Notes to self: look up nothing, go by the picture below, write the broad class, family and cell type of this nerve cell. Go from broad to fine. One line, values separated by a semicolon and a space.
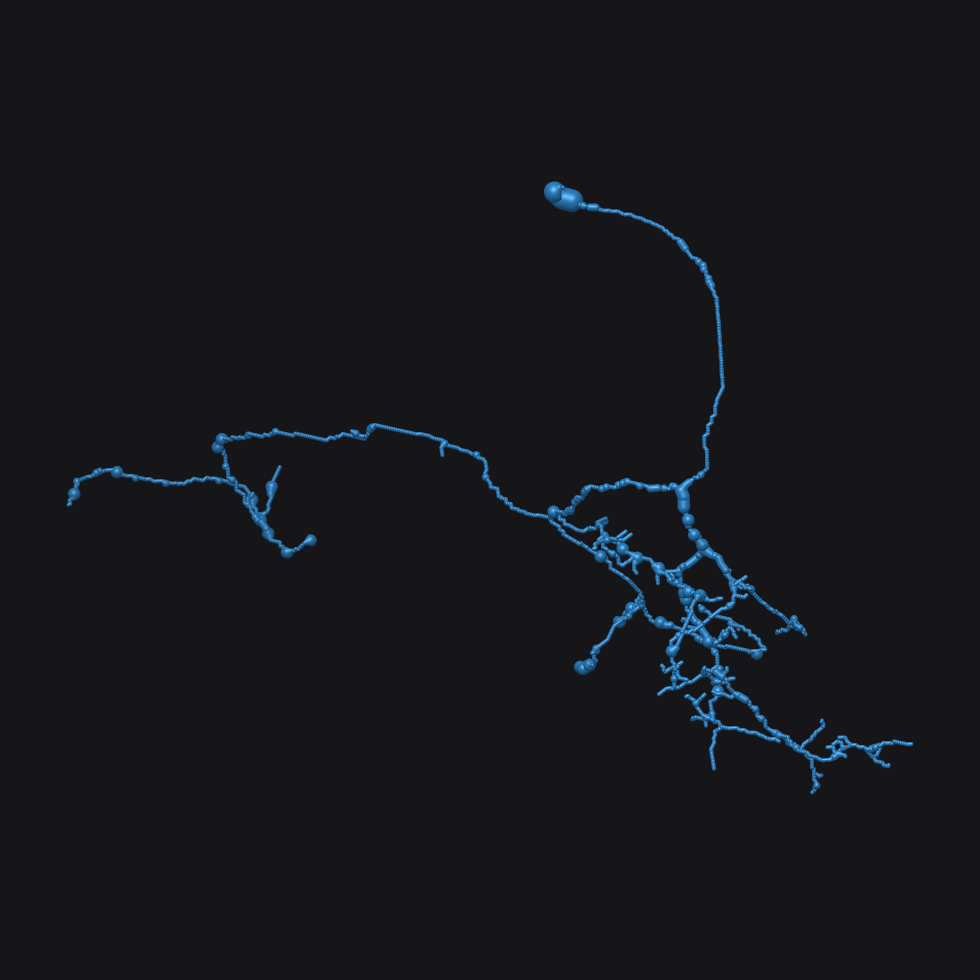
central-brain intrinsic neuron; hemilineage SMPp&v1_posterior; CB2967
